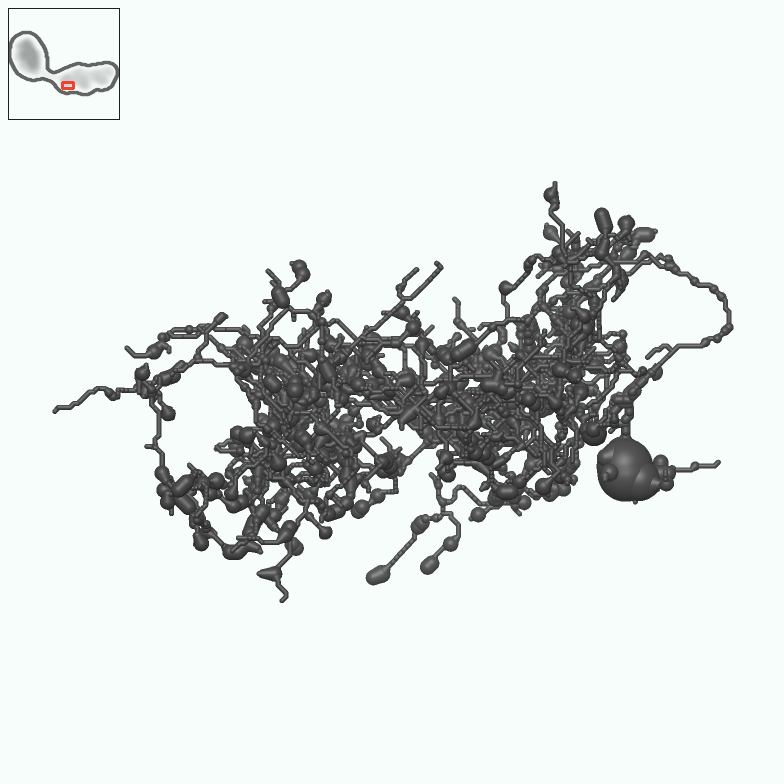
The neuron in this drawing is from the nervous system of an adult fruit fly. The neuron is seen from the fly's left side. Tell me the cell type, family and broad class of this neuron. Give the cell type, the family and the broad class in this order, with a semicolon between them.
IN00A009; hemilineage 00A; nerve-cord intrinsic neuron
